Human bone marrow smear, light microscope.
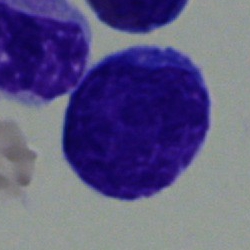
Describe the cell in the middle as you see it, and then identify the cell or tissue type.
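The nucleus fills nearly the whole of a round, smooth-outlined cell. Its chromatin stains a deep, dark blue-purple, with only faint paler streaks. No granules are visible. Answer: blast.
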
